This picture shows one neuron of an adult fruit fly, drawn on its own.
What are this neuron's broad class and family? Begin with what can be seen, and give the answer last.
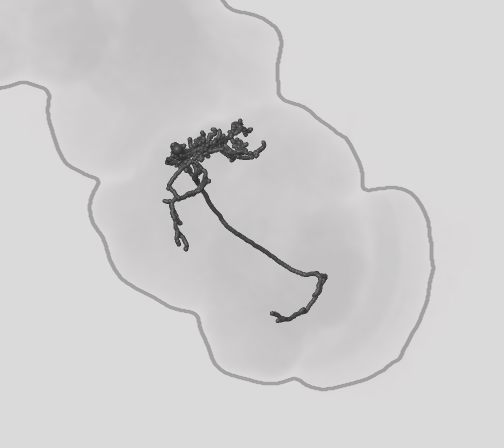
In this view it is about as wide as it is tall. It is a central-brain intrinsic neuron. Its family is hemilineage VLPl&d1_lateral.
